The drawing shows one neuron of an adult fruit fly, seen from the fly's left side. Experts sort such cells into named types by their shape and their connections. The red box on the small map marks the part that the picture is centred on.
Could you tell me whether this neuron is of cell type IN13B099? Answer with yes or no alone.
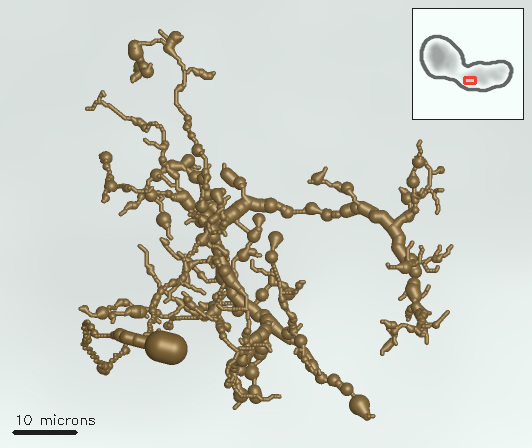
no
